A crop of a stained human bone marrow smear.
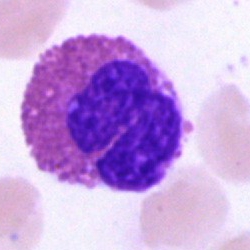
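Eosinophil, central cell of a stained bone marrow smear. The outline is roughly round, and the nucleus lies off-centre toward the right side of the cell. Nuclear chromatin stains a dense dark purple; no nucleoli are visible.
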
